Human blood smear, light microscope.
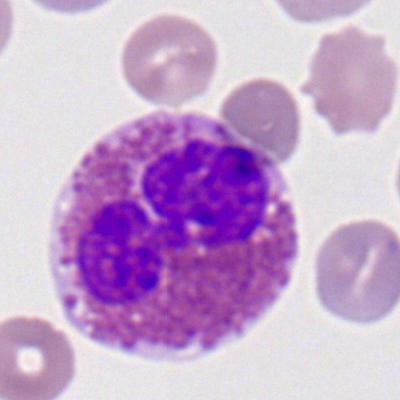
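Eosinophil, the cell in the middle of this stained human blood smear. Its outline is round and smooth, and the nucleus is made of two separate lobes. Coarse, round granules pack the cytoplasm, filling it on all sides of the nucleus.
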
